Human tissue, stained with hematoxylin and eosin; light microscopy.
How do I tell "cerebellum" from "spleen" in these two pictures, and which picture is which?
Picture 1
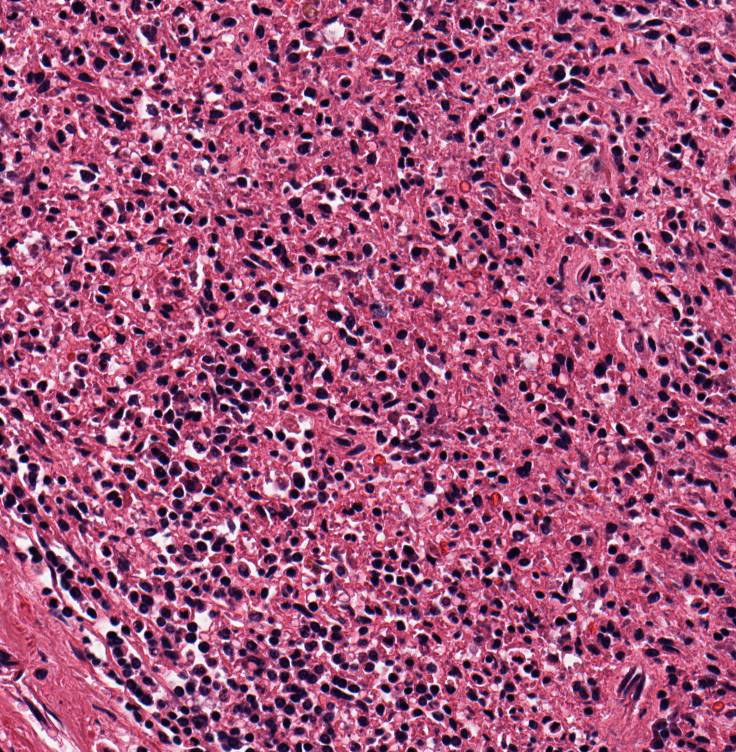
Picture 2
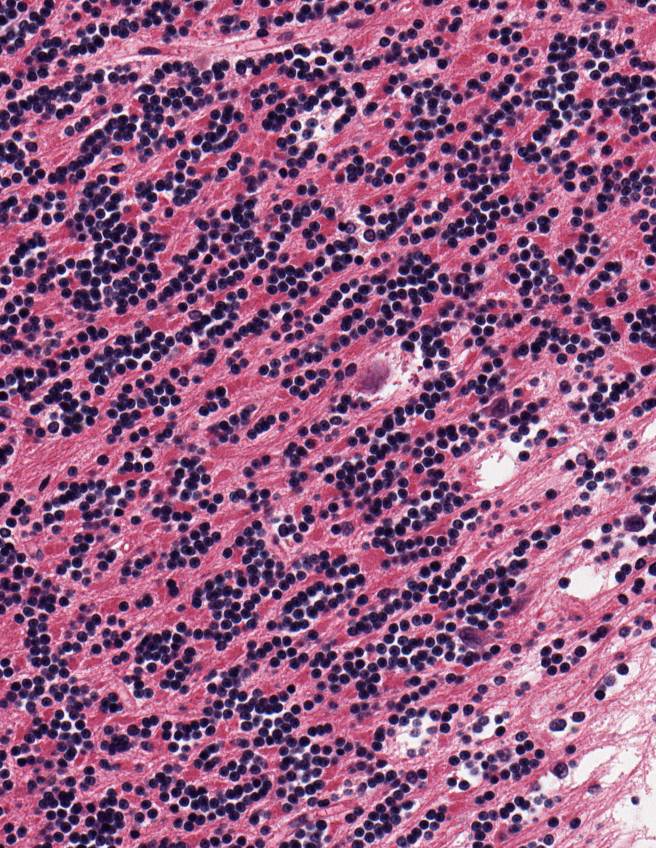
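Let's take them in turn: picture 1 is spleen, and picture 2 is cerebellum. In the spleen, most cells have a small, round, dark-staining nucleus, and small bright red round bodies lie scattered singly among them. Notice the band of dense pink fibrous tissue with elongated nuclei running diagonally in the lower left corner. In the cerebellum, small, round, uniform dark nuclei with hardly any cytoplasm are packed densely in irregular clusters and cords, and pink fibrillary strands run obliquely between the rows in roughly parallel bands.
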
